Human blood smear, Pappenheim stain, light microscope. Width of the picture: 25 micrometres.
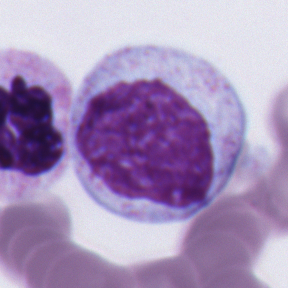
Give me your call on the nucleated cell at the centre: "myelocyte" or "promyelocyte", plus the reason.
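The cell is a myelocyte rather than a promyelocyte. The granules decide it: fine pinkish-violet ones are scattered through the cytoplasm.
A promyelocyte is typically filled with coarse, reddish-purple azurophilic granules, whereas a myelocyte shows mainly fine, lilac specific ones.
The single oval nucleus, without lobes, fills most of the cell.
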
